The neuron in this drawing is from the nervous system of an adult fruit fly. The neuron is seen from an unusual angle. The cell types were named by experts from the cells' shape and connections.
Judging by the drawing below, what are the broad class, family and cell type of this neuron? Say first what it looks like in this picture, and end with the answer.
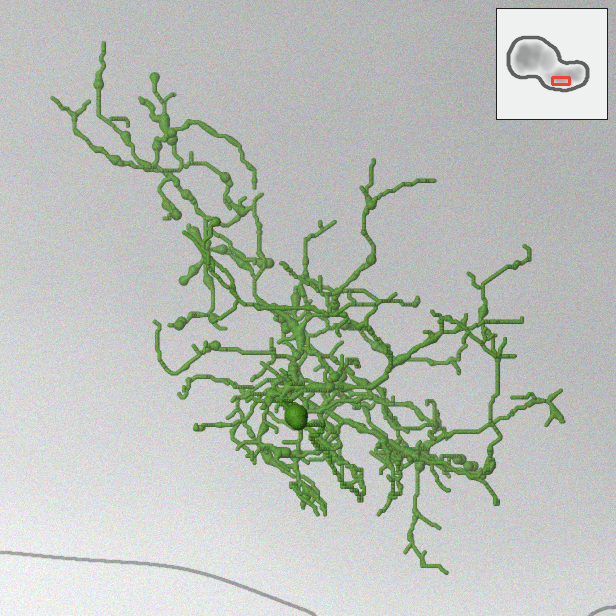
As drawn here it is about as wide as it is tall. It is a nerve-cord intrinsic neuron. The family is hemilineage 13B. The cell type is IN13B056.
